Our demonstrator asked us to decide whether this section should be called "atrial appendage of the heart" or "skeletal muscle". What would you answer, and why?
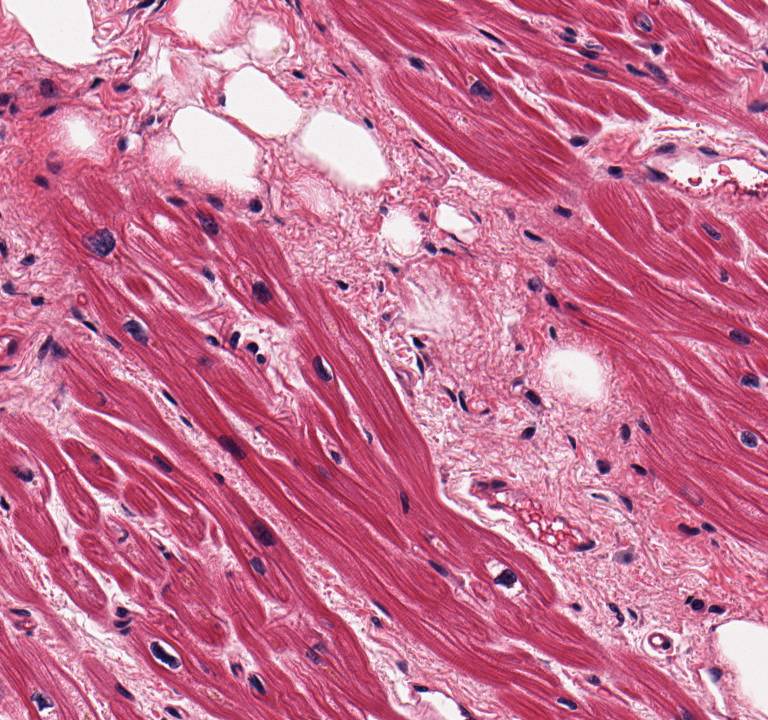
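This is atrial appendage of the heart, not skeletal muscle. The oval nuclei lie centrally within the elongated pink-red fibres, which run diagonally from upper left to lower right.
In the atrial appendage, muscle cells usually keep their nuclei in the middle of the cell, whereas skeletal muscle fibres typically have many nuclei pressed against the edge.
Some fibres here branch and join neighbouring fibres.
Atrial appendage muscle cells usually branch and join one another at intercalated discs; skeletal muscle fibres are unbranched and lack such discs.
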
